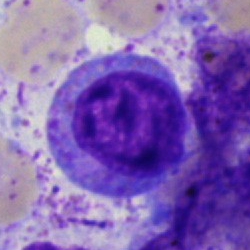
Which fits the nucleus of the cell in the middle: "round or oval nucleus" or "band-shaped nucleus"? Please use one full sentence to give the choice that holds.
The cell carries one compact nucleus of round or oval shape.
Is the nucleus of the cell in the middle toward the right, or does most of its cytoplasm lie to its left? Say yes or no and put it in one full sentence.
Yes, most of the cytoplasm lies to the left of the nucleus.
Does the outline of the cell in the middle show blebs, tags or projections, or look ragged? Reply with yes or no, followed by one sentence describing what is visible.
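No. The cell outline is round and smooth.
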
